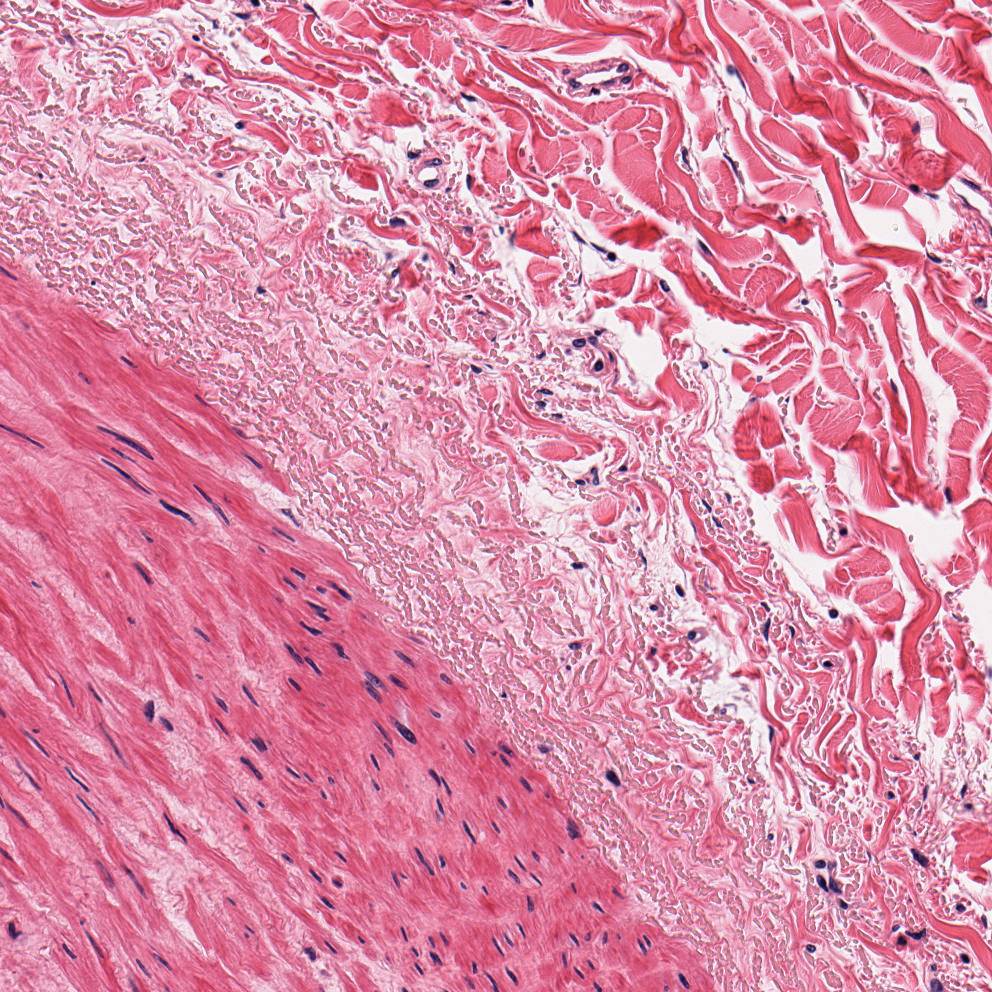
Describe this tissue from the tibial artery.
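A diagonal boundary divides the field from upper left to lower right. The lower left holds a dense muscle layer of smooth muscle cells running obliquely in parallel fascicles, their dark nuclei elongated and cigar-shaped. Nuclei are sparse among the collagen bundles of the upper right.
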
